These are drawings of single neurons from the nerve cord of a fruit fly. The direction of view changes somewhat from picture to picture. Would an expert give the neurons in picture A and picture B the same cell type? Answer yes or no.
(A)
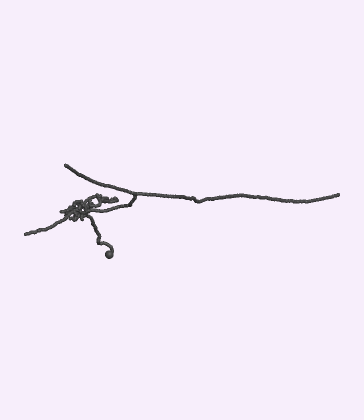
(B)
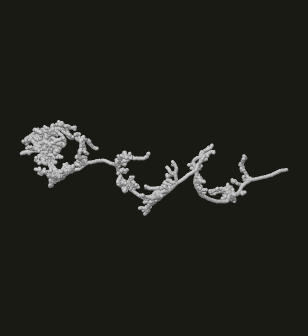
no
